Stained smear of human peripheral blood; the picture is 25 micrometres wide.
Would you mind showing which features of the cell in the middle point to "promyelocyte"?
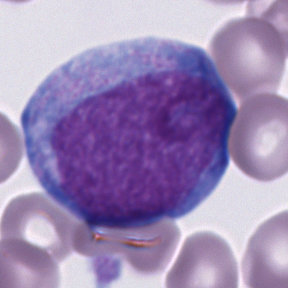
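In this promyelocyte, the deep blue staining of the cytoplasm at the cell margin goes with the name.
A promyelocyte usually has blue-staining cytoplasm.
The outline of the cell is smooth, with no surface projections. Its chromatin is finely granular and evenly spread. The cytoplasm forms a broad rim on the upper-left side but only a thin rim on the right.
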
